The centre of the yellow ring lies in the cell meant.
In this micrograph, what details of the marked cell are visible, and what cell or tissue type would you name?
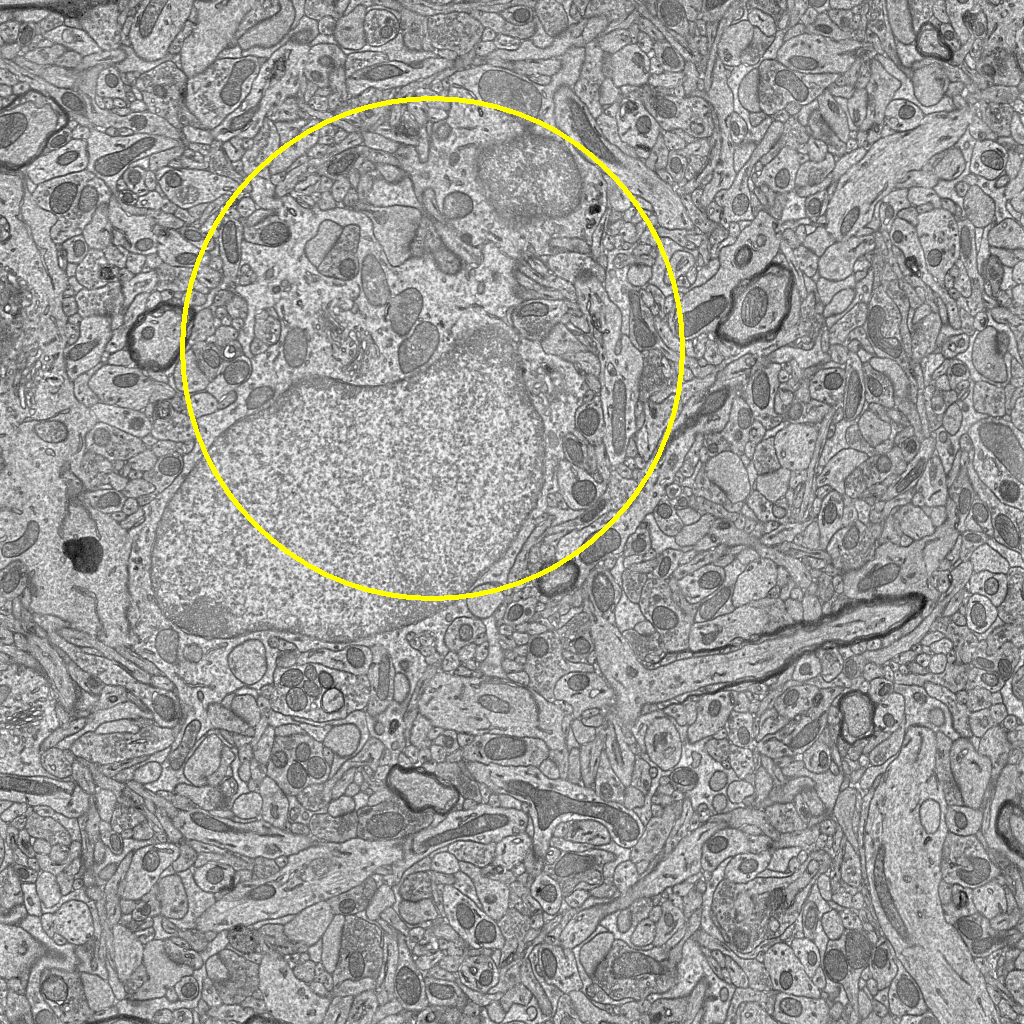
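A large oval nucleus fills the ring's lower half and extends beyond it to the lower left. Its chromatin is pale, finely granular and evenly spread, without large dark clumps. The outline is smooth, with only a shallow dip and no deep infoldings. Several oval mitochondria cluster in the cytoplasm just above it. It is an astrocyte.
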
